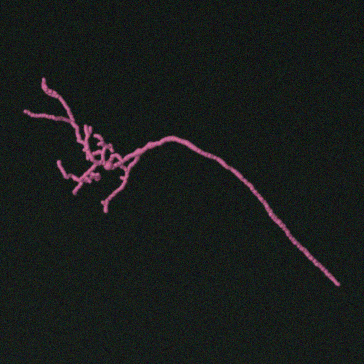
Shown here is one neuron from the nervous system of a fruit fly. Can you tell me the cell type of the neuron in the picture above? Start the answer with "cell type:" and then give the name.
cell type: SNxx01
